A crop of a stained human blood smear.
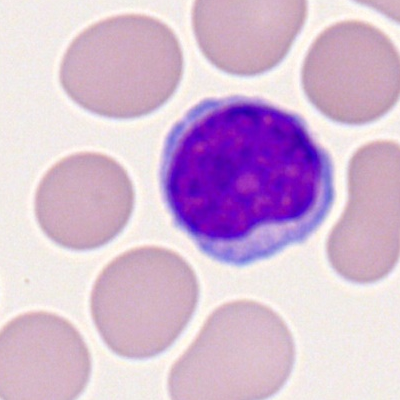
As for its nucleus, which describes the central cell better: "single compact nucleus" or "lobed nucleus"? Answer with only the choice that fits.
Single compact nucleus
